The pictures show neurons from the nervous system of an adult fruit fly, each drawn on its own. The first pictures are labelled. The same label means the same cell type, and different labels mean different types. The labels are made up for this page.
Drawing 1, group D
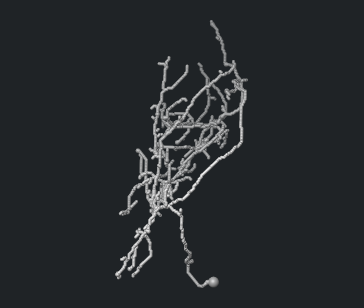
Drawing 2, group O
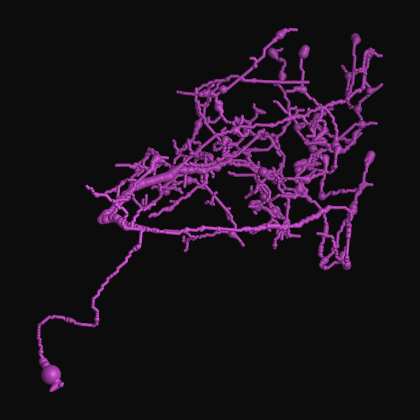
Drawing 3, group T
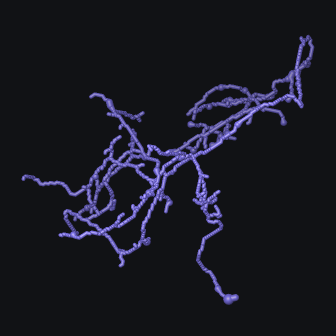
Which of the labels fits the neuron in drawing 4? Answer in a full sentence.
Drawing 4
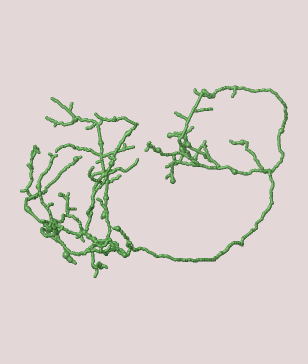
It belongs to group T.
